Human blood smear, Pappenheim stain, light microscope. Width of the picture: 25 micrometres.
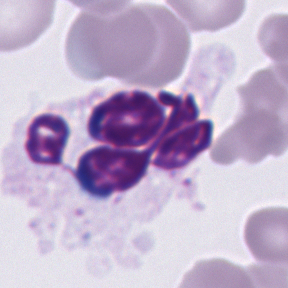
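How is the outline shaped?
Irregular and ragged, not smooth.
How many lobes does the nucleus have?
More than three, the smallest lying apart on the left.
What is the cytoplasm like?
Abundant and very pale lilac.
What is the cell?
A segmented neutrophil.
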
